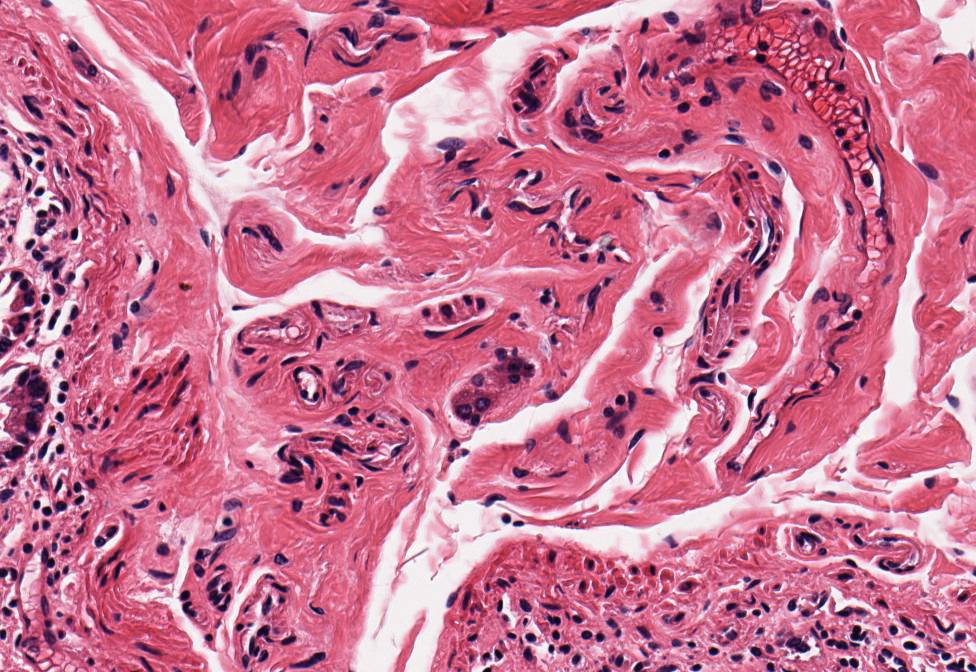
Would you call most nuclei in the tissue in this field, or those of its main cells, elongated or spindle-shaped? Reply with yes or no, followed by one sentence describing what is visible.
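Yes. The nuclei within the central bundles are mostly elongated, dark and wavy or curved.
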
